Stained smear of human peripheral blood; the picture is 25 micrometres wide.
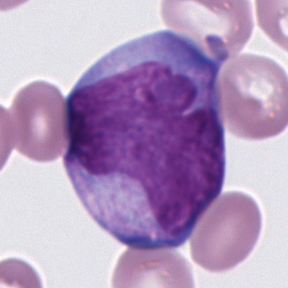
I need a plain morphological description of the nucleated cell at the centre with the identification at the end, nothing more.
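Look first at the blue cytoplasm: its colour deepens toward the outer edge of the cell. Its widest and palest stretch sits at the lower left of the nucleus. You won't find coarse distinct granules in it, nor any clear vacuoles. The nucleus takes up about 70% of the cell's area. This is an atypical promyelocyte.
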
